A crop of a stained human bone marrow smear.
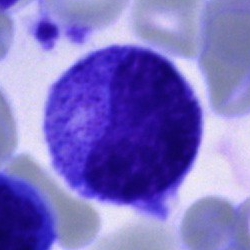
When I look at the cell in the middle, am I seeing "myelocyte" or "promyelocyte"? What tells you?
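It is a promyelocyte. Outline first: the cell is round, with a small bleb projecting from its bottom edge. Next, part of another darkly stained cell appears in the lower left corner of the picture. Last, the picture as a whole is soft and slightly blurred.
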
